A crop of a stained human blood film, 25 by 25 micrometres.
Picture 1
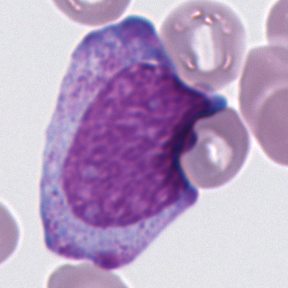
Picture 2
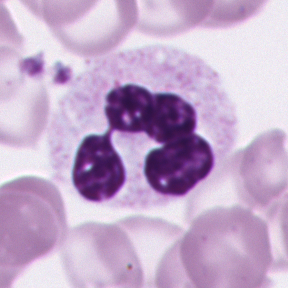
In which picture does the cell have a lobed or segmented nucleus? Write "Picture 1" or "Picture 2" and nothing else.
Picture 2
